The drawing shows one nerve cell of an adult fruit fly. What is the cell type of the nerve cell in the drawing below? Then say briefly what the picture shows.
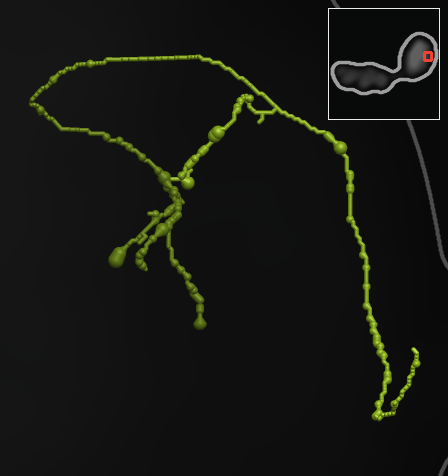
It is of cell type ORN_DM2. Its broad class is sensory neuron entering the brain. No cell body is drawn. It has a dozen or fewer branch ends.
